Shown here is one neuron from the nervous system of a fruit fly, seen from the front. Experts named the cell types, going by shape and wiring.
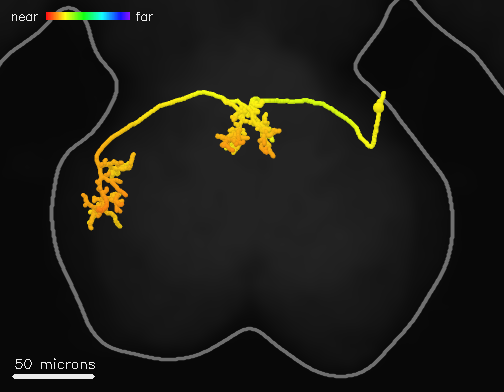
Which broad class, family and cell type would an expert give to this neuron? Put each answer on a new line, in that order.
nerve-cord intrinsic neuron
hemilineage 19B
IN19B054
